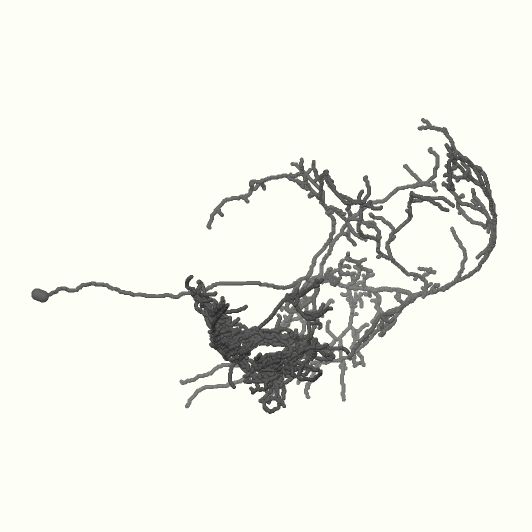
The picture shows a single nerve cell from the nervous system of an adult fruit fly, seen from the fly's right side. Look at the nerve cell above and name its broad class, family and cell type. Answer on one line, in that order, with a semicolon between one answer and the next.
central-brain intrinsic neuron; class CX; FB1C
